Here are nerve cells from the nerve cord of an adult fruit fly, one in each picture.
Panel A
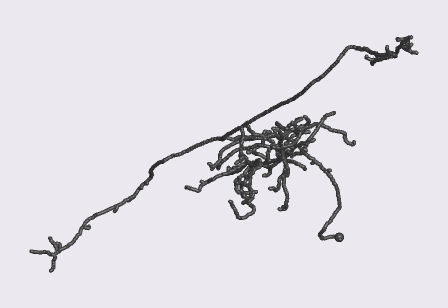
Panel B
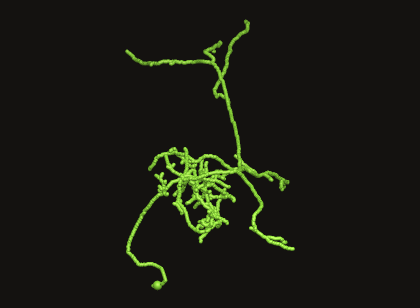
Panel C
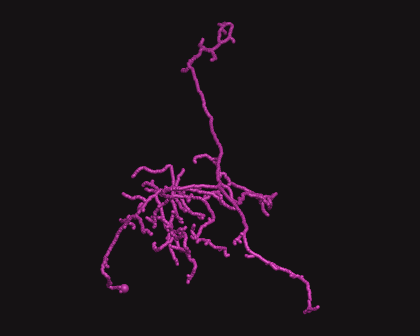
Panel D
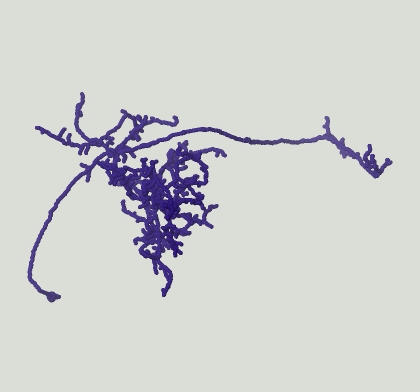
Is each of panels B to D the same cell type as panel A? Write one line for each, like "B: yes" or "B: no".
B: yes
C: yes
D: no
